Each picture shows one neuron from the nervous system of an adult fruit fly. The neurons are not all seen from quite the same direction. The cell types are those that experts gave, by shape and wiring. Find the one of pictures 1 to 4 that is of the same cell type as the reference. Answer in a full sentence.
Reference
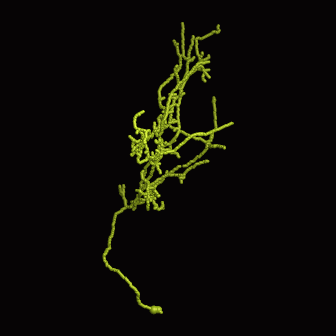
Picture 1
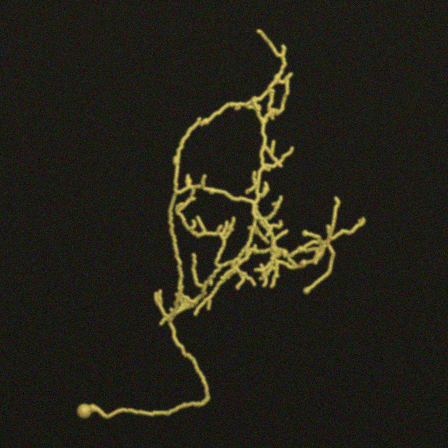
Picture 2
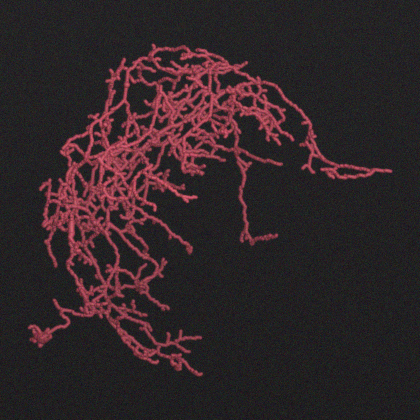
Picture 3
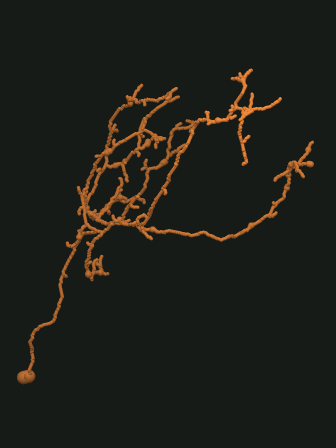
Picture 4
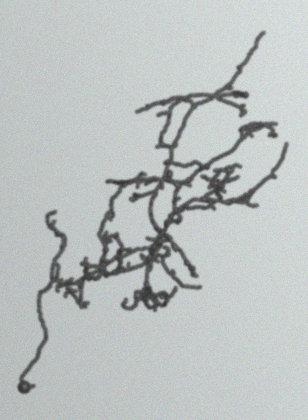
The neuron in picture 1 is of the same cell type.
